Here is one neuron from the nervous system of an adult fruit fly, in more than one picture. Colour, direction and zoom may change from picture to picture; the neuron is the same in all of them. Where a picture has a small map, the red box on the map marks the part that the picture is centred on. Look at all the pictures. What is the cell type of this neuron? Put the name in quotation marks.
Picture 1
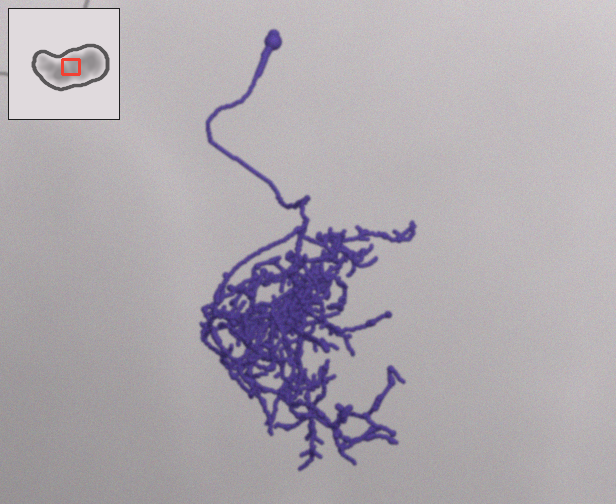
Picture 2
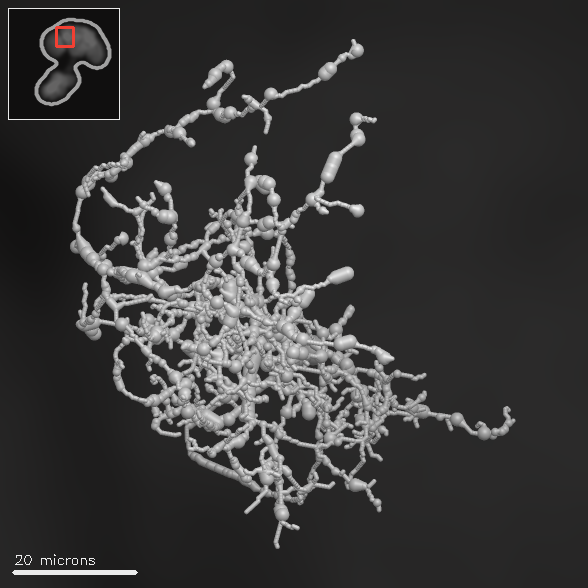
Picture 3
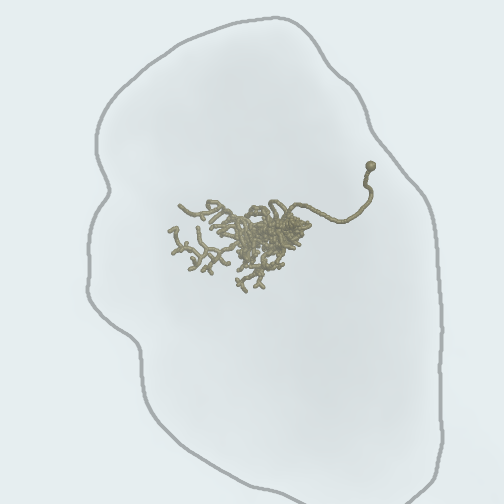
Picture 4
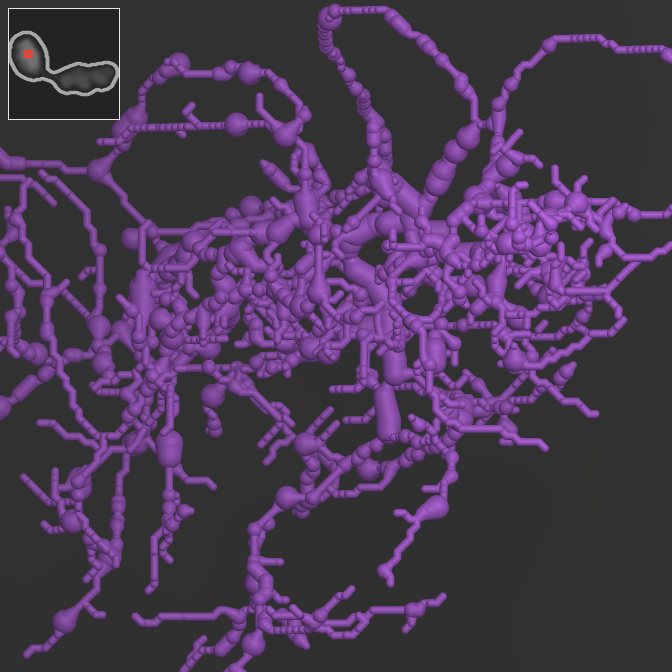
"PVLP098"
